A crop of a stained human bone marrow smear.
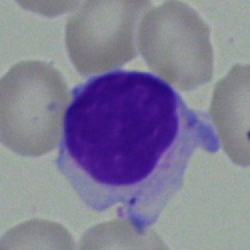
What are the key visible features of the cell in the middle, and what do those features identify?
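The outline of this cell is irregular rather than a smooth circle. Its nucleus sits toward the upper left, so most of the cytoplasm lies below and to the right. That cytoplasm is pale greyish-blue, and a tongue-like projection of it extends out to the right. This cell is a lymphocyte.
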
